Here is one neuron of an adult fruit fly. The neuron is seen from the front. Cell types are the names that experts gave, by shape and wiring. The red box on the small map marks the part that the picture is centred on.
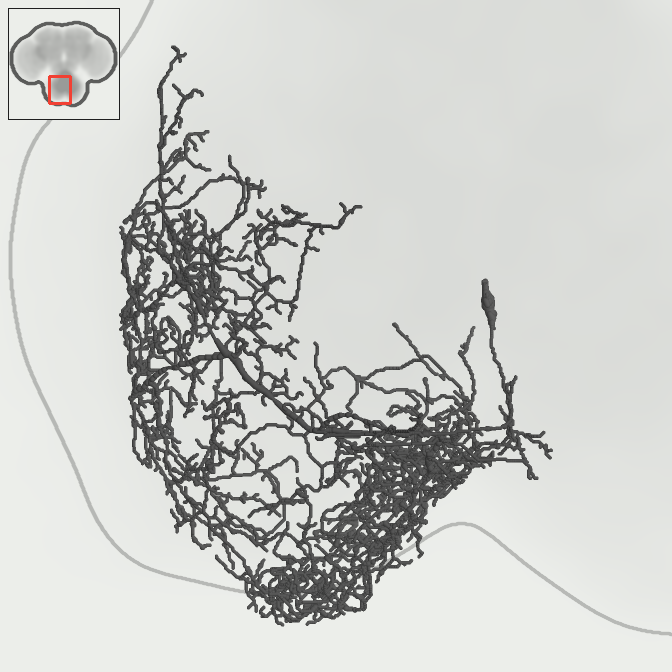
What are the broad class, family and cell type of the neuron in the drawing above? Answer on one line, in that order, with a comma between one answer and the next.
nerve-cord intrinsic neuron, hemilineage 12B, IN12B011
